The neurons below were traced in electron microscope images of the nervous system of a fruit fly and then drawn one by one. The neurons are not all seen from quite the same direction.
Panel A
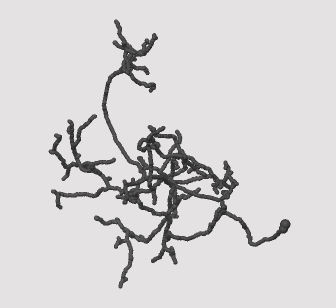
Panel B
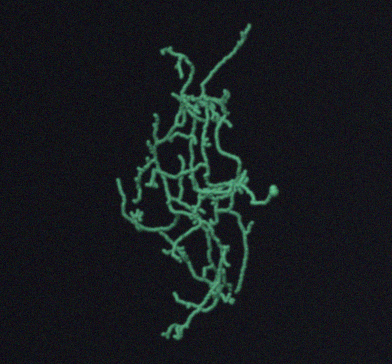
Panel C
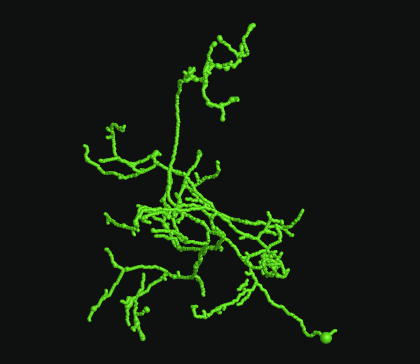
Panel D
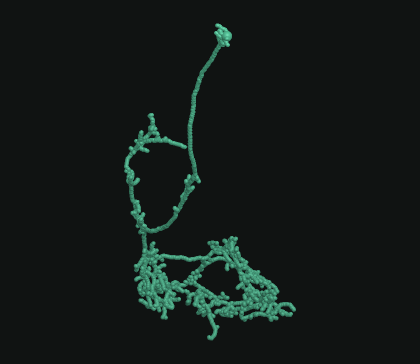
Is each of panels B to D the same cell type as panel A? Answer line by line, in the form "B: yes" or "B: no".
B: yes
C: yes
D: no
